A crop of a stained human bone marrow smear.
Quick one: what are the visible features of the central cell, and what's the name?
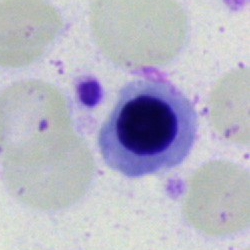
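The chromatin is so dense and dark that I can make out almost no structure inside it, and I can't find a nucleolus. The blue cytoplasm forms a rim that's wider at the lower left than at the upper right. The outline is roughly round, its edge slightly uneven. So: an erythroblast.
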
